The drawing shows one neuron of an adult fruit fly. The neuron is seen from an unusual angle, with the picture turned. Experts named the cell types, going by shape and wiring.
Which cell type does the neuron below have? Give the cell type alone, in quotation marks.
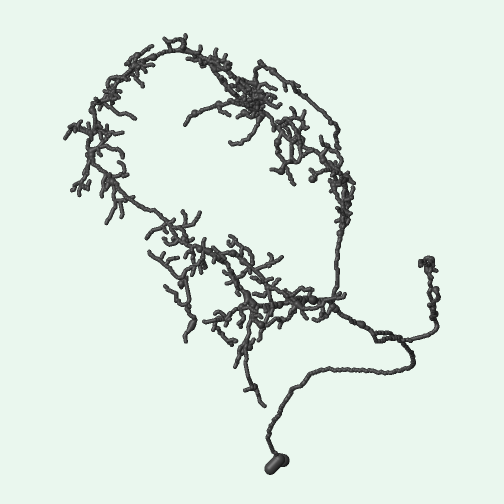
"IN23B064"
